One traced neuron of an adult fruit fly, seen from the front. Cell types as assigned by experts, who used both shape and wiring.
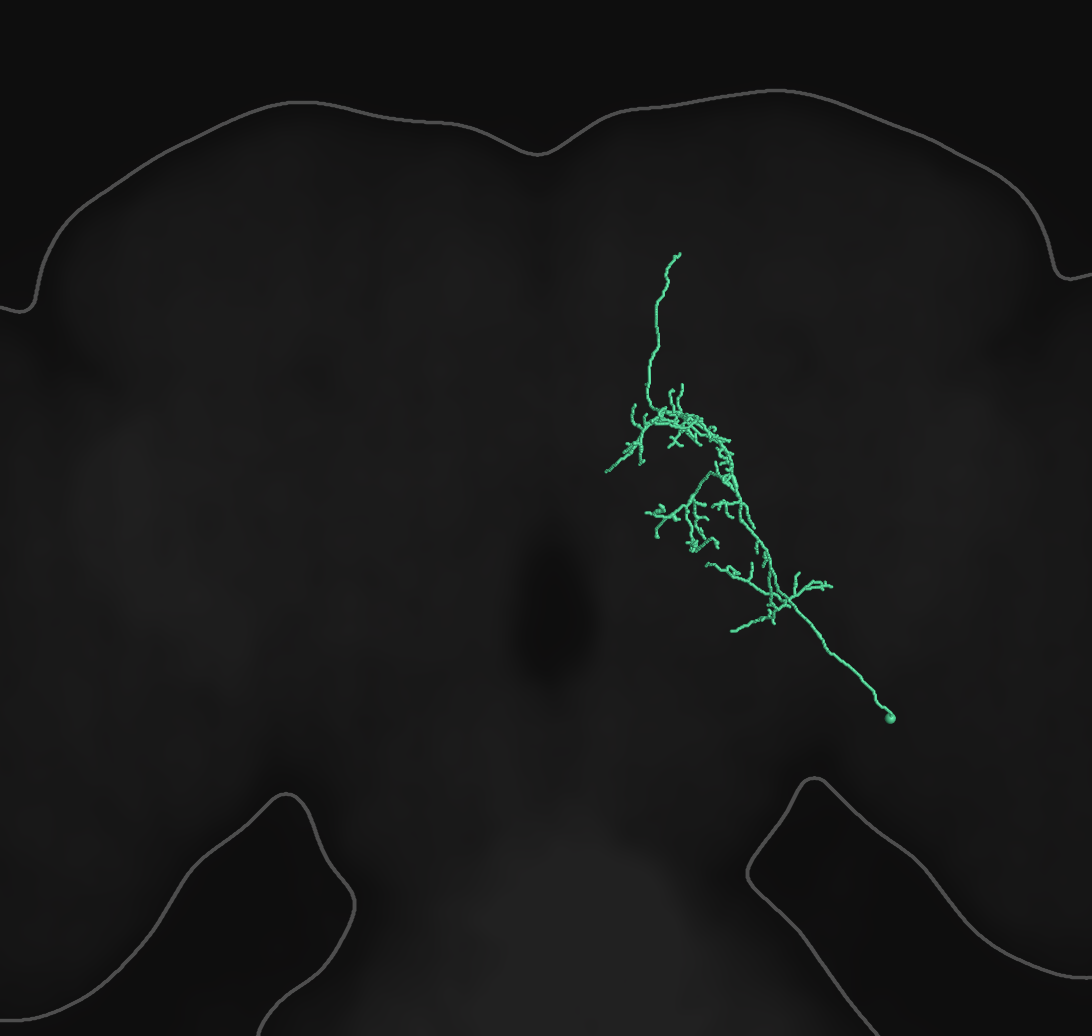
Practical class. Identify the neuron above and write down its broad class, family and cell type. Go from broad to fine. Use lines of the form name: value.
broad class: central-brain intrinsic neuron
family: hemilineage LALa1_anterior
cell type: LAL060_a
